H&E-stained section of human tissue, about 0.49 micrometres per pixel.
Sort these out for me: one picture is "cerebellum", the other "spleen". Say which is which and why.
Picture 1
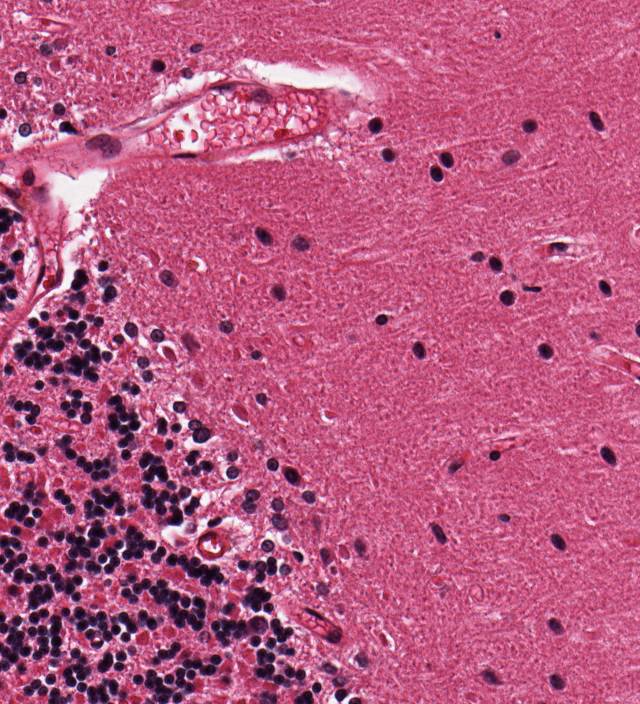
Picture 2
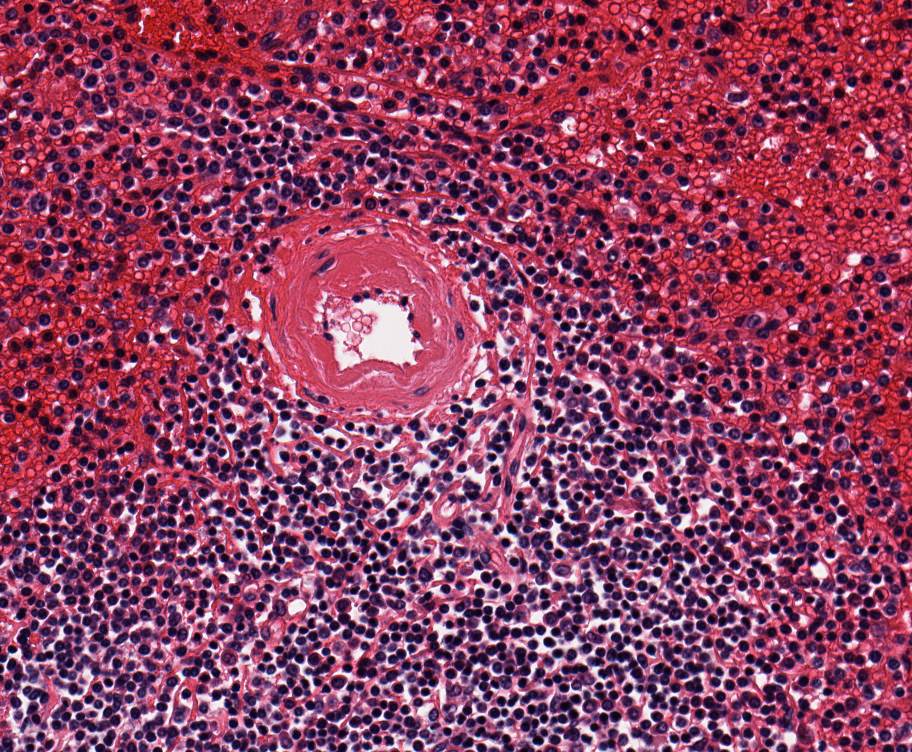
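Cerebellum appears in picture 1 and spleen in picture 2. In picture 1, small dark round nuclei crowd in clusters at lower left, beside a broad pale pink zone of sparse single nuclei above and to the right.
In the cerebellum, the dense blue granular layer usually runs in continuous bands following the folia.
A thin-walled vessel filled with red blood cells crosses its upper left obliquely. Picture 2 instead has one thick-walled small artery at upper left-centre, its wall homogeneous bright pink, within a dense sheath of lymphocytes with small round dark-purple nuclei.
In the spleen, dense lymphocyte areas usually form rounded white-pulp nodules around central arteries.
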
